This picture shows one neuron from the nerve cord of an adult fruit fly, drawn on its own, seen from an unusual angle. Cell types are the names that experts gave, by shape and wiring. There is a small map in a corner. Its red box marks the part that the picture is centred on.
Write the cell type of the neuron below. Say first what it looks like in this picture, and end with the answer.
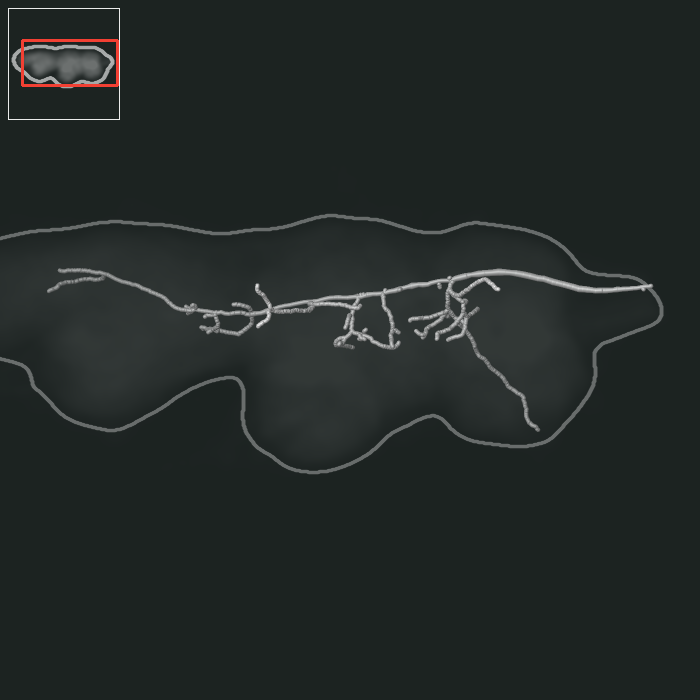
No cell body is drawn. In this view it is more than twice as wide as it is tall. It is a descending neuron. Its cell type is DNp11.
